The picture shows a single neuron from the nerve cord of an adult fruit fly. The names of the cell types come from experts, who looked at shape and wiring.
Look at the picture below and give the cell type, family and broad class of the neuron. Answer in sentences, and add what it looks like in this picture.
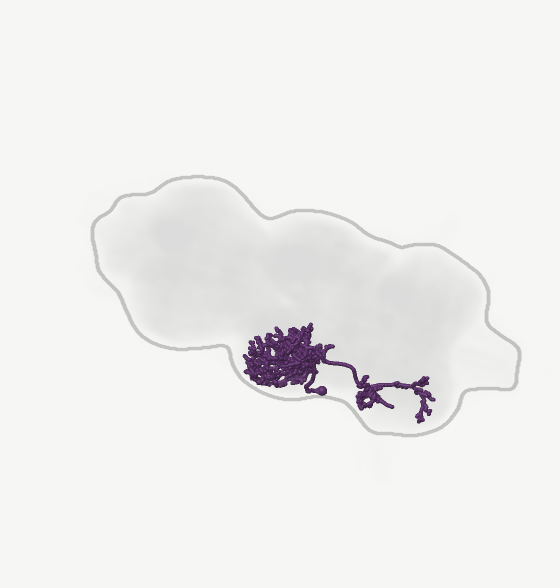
Its cell type is IN09A004. The family is hemilineage 09A. This is a nerve-cord intrinsic neuron. As drawn here it is wider than it is tall.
